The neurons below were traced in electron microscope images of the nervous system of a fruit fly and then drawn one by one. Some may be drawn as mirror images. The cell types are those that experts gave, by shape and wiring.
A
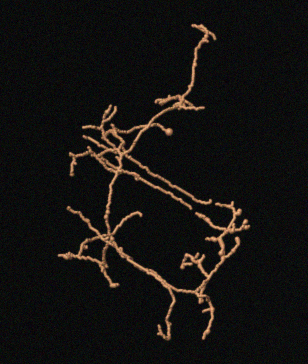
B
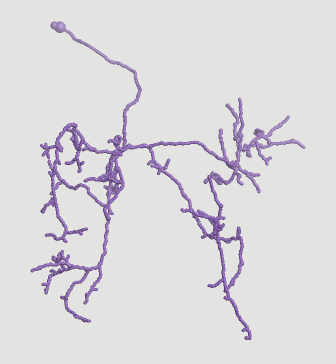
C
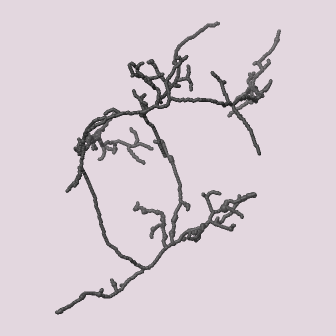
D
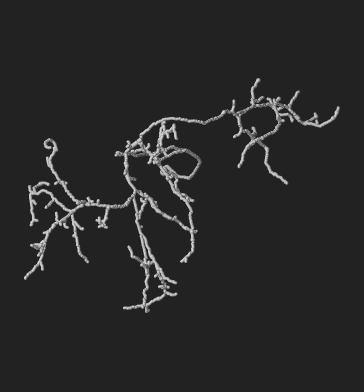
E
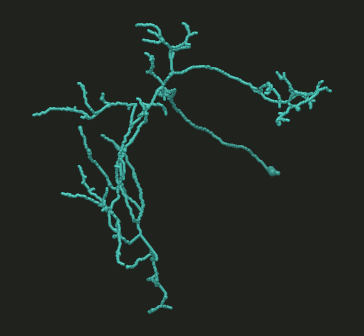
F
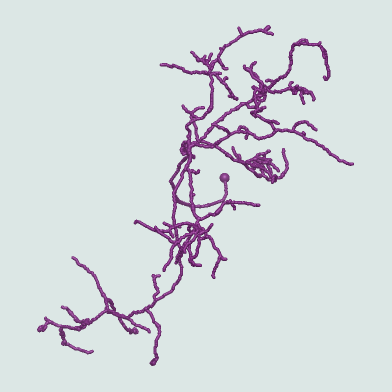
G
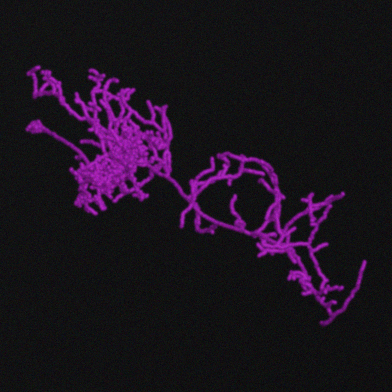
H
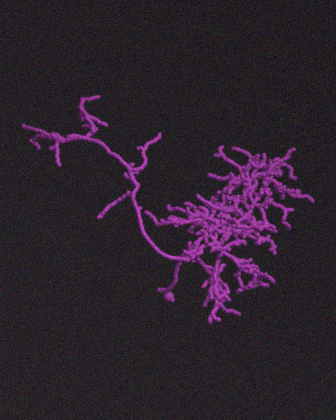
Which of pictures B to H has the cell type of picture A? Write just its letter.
C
